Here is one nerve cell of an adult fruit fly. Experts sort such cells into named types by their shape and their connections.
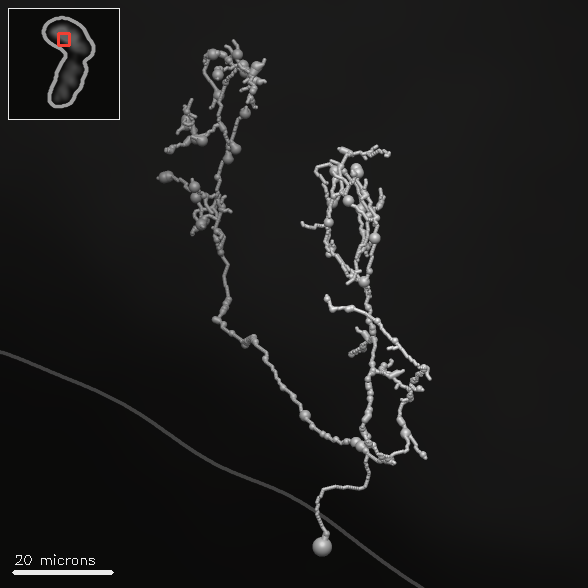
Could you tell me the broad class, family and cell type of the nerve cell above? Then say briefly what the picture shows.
Its broad class is central-brain intrinsic neuron. The family is hemilineage DM6_posterior. Its cell type is CB4206. Its cell body lies at the bottom of the picture. By the scale bar it is about 100 microns tall in this view. The picture shows dozens of branch ends.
